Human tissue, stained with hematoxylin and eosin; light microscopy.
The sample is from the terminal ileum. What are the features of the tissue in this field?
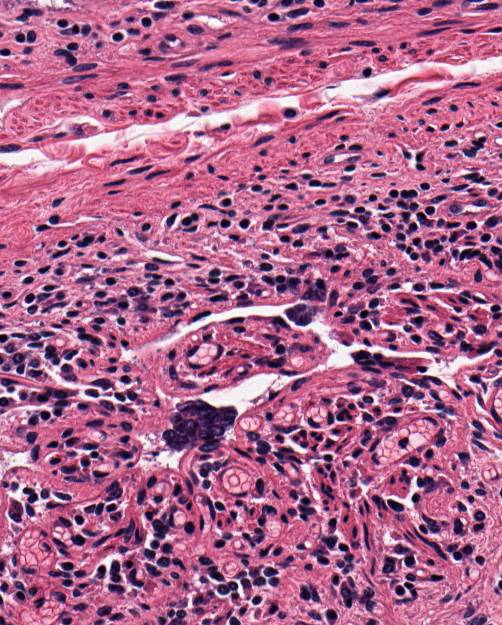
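Upper-band fibres and their elongated nuclei run roughly horizontally. The cellular area has many small dark round nuclei among spindle-shaped cells. Lower-half profiles, small and rounded, have pale pink bubbly centres ringed by nuclei. Below a white gap, centrally, very dark nuclei overlap in a tight clump.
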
